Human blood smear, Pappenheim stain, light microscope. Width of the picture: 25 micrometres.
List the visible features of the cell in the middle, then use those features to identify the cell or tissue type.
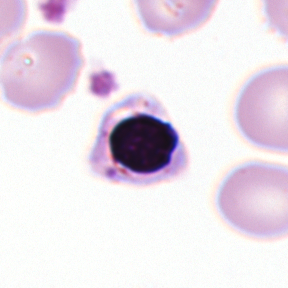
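Chromatin very dark and dense, nearly uniformly purple-black. Cytoplasm a narrow pale pinkish-lilac rim around the nucleus. A few small reddish-purple dots scattered in the cytoplasm. Outline irregular, somewhat triangular, not round. Cell: normoblast.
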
